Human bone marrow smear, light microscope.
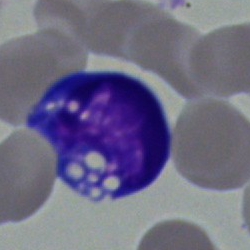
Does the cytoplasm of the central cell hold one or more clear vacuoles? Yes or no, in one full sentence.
Yes, the cell has a cytoplasm containing one or more clear vacuoles.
